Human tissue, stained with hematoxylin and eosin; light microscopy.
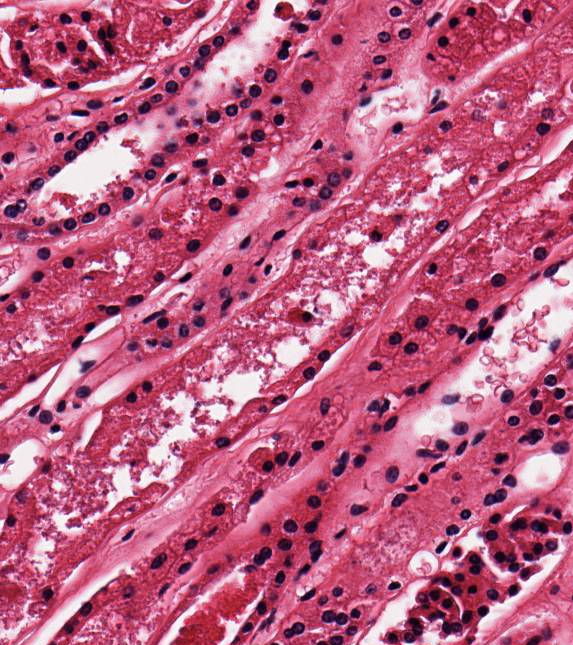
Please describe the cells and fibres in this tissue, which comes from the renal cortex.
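Elongated tubules run parallel to one another across the field, from lower left to upper right. Each tubule is lined by a single layer of cuboidal epithelial cells. The nuclei of these epithelial cells are round and darkly stained. Their cytoplasm is granular and deeply eosinophilic.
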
